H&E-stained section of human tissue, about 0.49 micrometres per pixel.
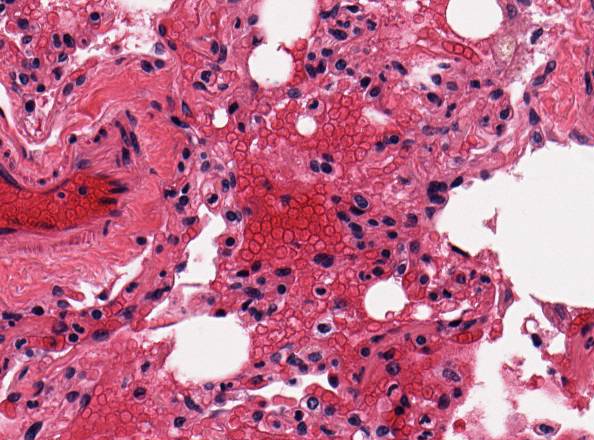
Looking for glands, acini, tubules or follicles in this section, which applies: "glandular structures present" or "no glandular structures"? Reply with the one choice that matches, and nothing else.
No glandular structures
